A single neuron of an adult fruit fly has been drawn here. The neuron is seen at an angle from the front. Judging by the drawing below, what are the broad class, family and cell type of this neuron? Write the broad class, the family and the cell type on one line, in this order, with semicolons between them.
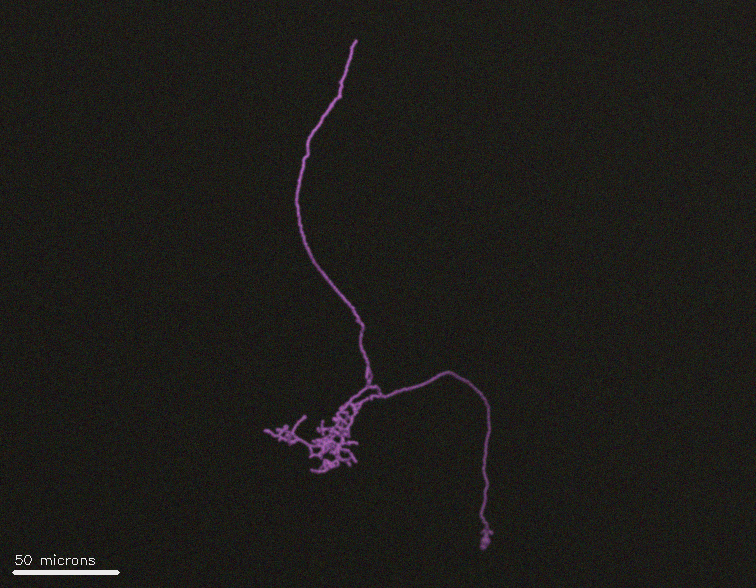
central-brain intrinsic neuron; hemilineage LB5; PRW005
